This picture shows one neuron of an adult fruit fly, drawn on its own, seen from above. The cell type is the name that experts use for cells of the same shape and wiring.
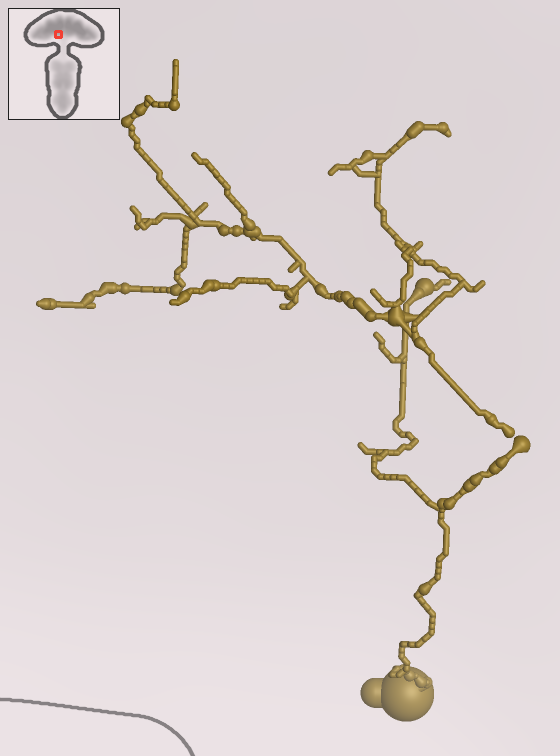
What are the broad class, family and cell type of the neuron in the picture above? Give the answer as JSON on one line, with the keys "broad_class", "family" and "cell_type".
{"broad_class": "central-brain intrinsic neuron", "family": "hemilineage DM6_posterior", "cell_type": "CB2462"}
